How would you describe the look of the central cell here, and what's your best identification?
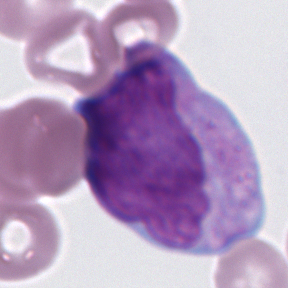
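Irregular rather than round, the outline is the first thing to note. Within the nucleus, no distinct nucleoli can be made out. The cytoplasm is pale greyish blue and holds fine, dust-like granules. The cell is an atypical promyelocyte.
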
